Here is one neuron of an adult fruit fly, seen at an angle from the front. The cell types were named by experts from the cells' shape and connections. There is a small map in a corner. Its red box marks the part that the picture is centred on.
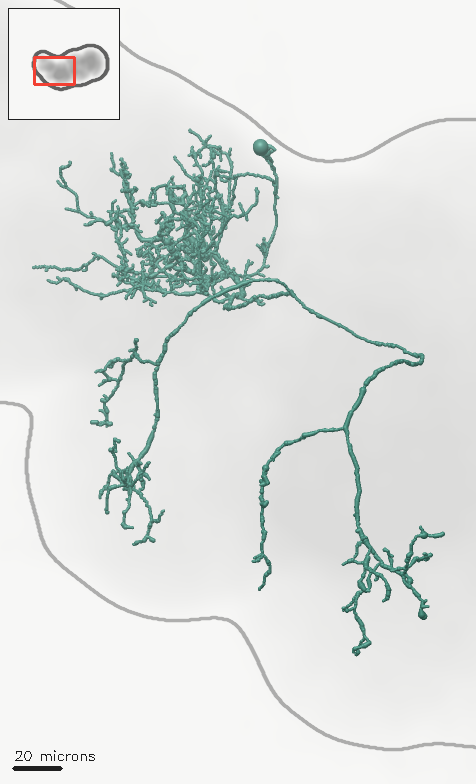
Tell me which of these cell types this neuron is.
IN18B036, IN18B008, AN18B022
IN18B008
